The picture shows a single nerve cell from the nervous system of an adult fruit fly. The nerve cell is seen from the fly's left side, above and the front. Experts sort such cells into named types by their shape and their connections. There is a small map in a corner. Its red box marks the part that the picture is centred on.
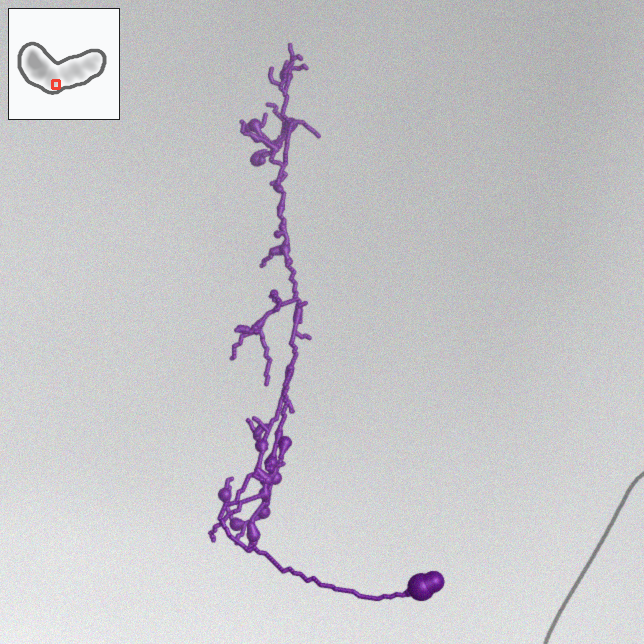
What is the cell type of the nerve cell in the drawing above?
Mi2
